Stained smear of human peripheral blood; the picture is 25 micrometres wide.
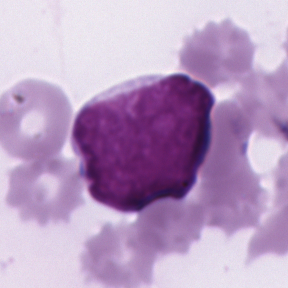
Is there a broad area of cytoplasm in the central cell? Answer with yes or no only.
No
